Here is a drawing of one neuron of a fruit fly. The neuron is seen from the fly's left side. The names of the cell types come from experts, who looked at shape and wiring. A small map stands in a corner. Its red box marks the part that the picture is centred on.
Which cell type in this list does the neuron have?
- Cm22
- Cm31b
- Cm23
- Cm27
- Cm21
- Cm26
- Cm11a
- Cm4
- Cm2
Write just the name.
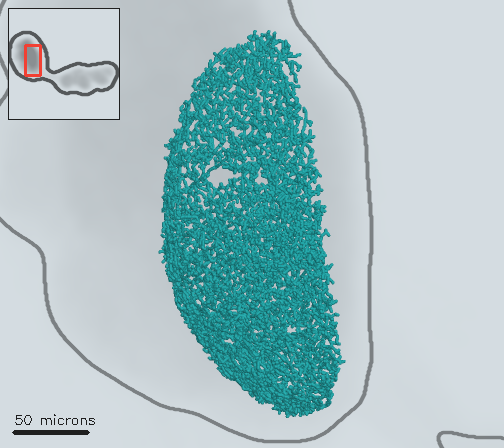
Cm31b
